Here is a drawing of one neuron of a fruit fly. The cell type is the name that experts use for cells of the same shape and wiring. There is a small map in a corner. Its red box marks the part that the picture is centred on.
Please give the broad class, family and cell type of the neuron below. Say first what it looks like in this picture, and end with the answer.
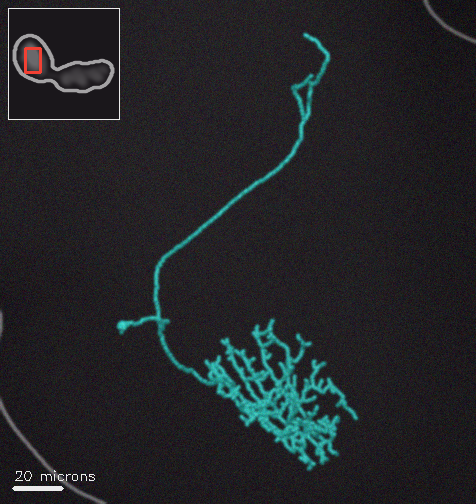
From top to bottom in the picture it spans about 190 microns. Dozens of branch ends can be seen. Its broad class is visual projection neuron. Its family is MeVP. Its cell type is MeVP4.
